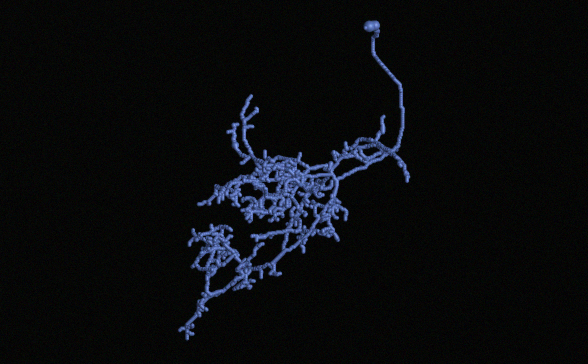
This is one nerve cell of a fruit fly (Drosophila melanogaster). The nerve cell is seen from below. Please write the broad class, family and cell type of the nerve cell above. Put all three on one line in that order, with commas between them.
nerve-cord intrinsic neuron, hemilineage 20A.22A, IN20A.22A019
